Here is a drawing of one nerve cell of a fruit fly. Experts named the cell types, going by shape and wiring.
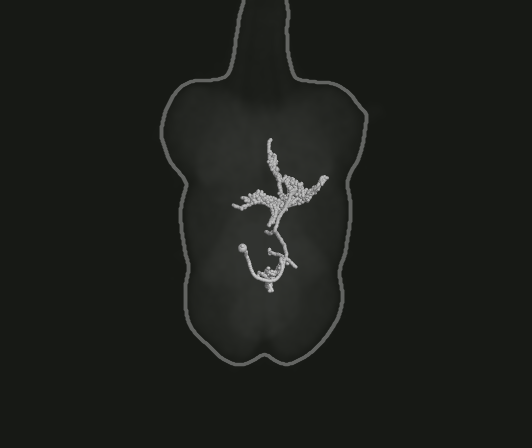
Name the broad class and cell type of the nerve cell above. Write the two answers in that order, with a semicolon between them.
nerve-cord intrinsic neuron; INXXX252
